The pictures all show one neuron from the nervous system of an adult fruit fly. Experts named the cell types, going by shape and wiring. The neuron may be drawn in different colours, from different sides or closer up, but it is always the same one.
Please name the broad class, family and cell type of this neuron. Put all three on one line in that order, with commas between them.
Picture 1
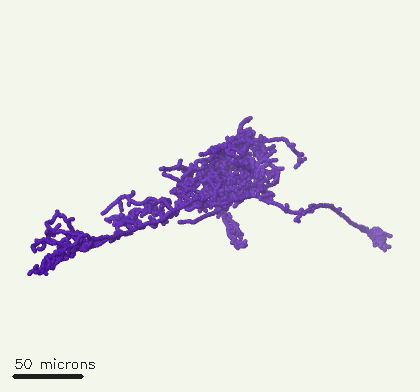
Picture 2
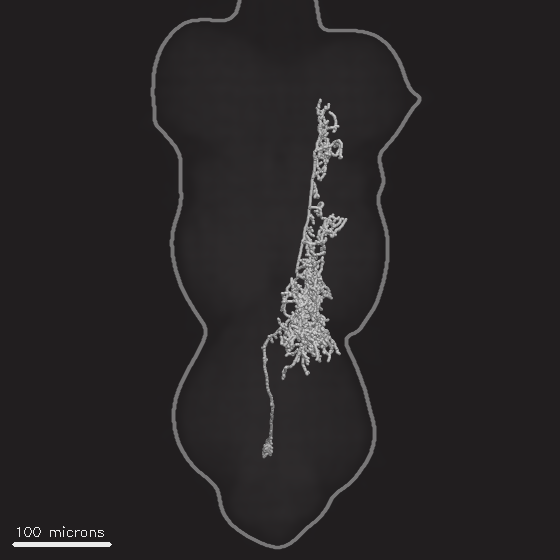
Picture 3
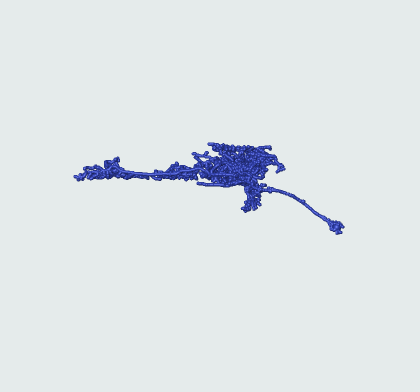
nerve-cord intrinsic neuron, hemilineage 06B, IN06B017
